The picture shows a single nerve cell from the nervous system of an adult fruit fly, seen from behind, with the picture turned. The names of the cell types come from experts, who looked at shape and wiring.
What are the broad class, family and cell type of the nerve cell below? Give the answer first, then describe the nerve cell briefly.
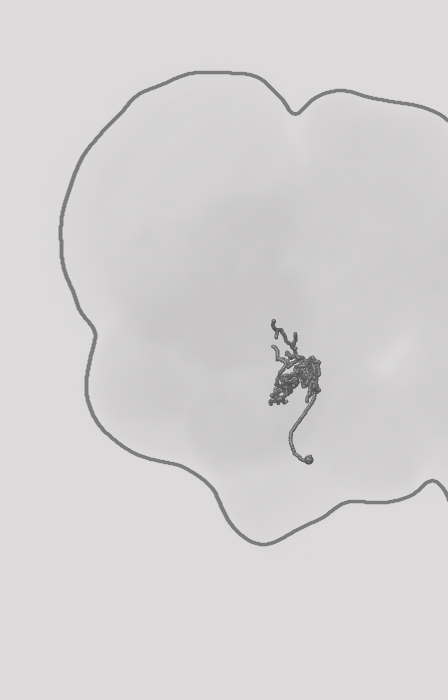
It is a nerve-cord intrinsic neuron. The family is hemilineage 03B. It is of cell type IN03B081. As drawn here it is more than twice as tall as it is wide.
